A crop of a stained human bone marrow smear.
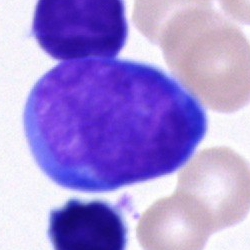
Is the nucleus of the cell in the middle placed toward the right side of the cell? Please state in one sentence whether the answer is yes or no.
Yes, toward the right of the cell is where its nucleus lies.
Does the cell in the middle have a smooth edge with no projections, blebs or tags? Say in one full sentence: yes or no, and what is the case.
Yes, in outline this cell is smooth rather than rough.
